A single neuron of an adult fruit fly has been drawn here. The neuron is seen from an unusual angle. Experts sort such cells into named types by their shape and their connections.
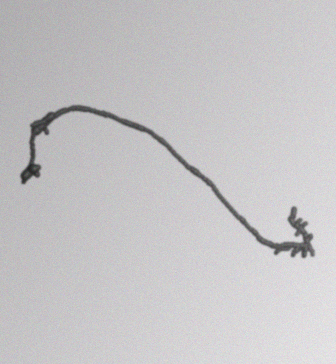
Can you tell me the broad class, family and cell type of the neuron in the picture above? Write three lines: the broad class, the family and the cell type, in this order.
optic-lobe intrinsic neuron
L
L1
